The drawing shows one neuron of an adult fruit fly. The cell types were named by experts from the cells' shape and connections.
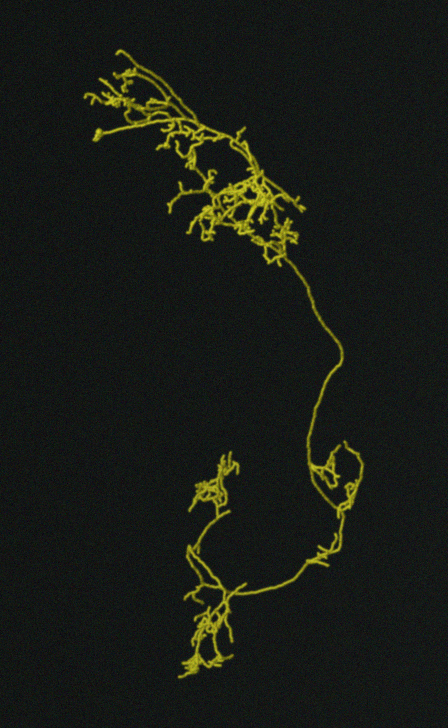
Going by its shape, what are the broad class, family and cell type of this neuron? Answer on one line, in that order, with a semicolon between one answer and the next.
ascending neuron; hemilineage 05B; AN05B103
